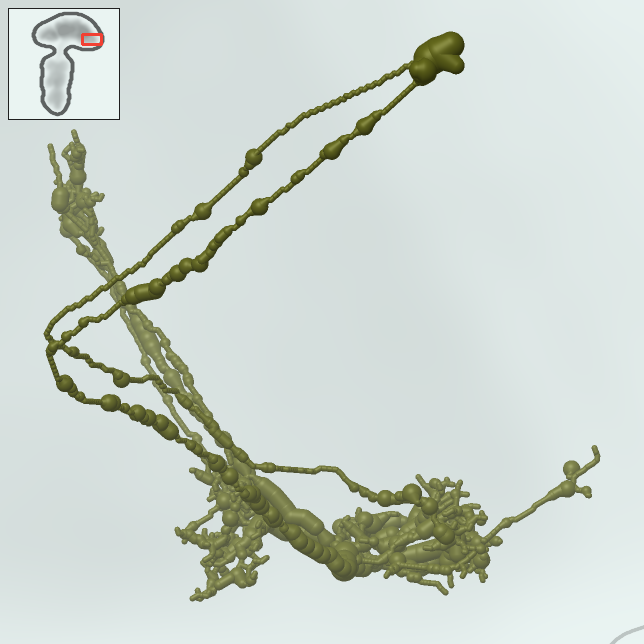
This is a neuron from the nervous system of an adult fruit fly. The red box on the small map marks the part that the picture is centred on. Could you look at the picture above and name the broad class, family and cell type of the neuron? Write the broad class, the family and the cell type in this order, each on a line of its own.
visual projection neuron
TmY
TmY14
